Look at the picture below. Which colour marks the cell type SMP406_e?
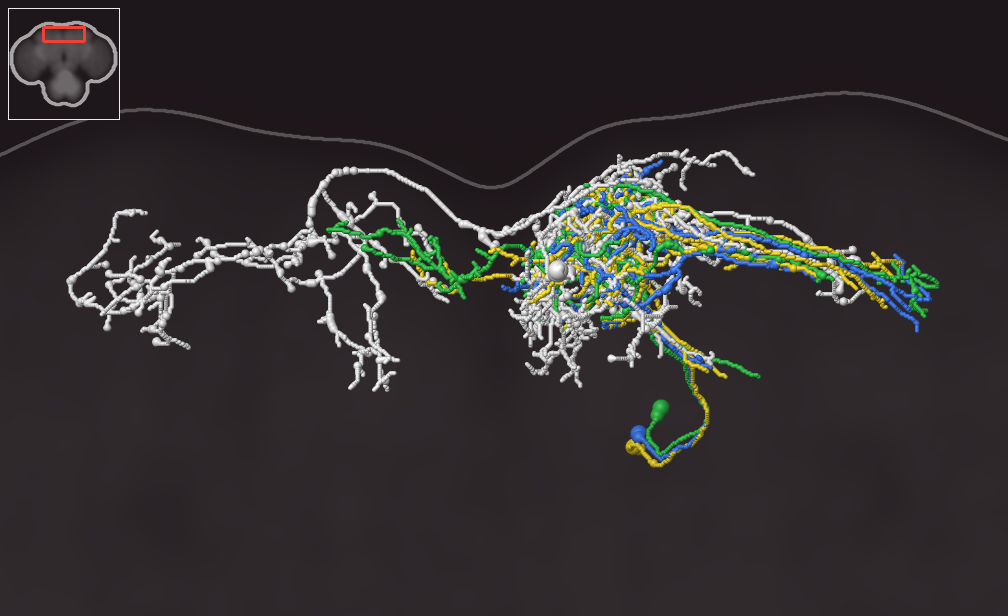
yellow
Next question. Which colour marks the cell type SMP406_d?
blue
